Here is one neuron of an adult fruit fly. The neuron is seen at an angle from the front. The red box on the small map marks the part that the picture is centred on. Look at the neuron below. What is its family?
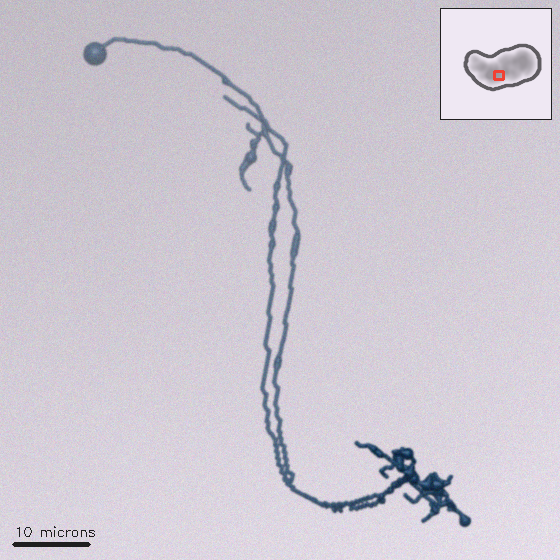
T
